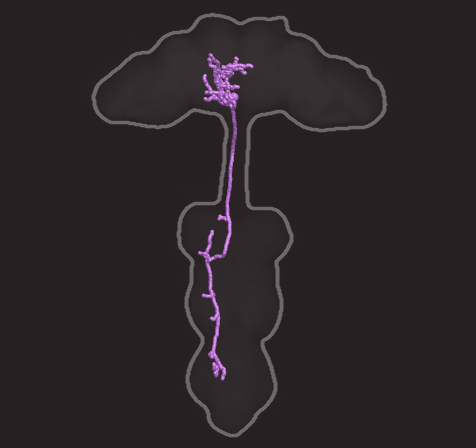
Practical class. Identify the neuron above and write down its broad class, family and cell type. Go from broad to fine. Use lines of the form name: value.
broad class: descending neuron
family: DNge
cell type: DNge128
